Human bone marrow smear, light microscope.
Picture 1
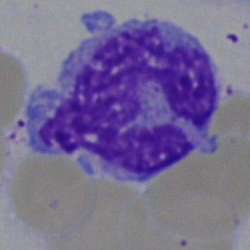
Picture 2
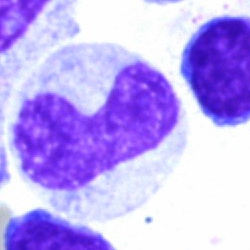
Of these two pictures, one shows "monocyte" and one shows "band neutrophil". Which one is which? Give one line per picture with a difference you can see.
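Picture 1 – monocyte. The cytoplasm is a thin pale greyish-blue rim that is widest on the left side.
Picture 2 – band neutrophil. The cytoplasm is abundant and pale greyish-blue.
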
